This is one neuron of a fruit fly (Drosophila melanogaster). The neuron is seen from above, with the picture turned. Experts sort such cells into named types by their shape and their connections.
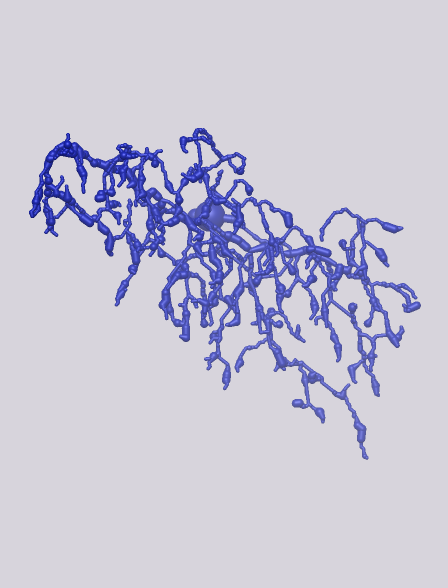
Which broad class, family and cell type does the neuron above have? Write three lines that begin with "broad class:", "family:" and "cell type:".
broad class: optic-lobe intrinsic neuron
family: Dm
cell type: Dm6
